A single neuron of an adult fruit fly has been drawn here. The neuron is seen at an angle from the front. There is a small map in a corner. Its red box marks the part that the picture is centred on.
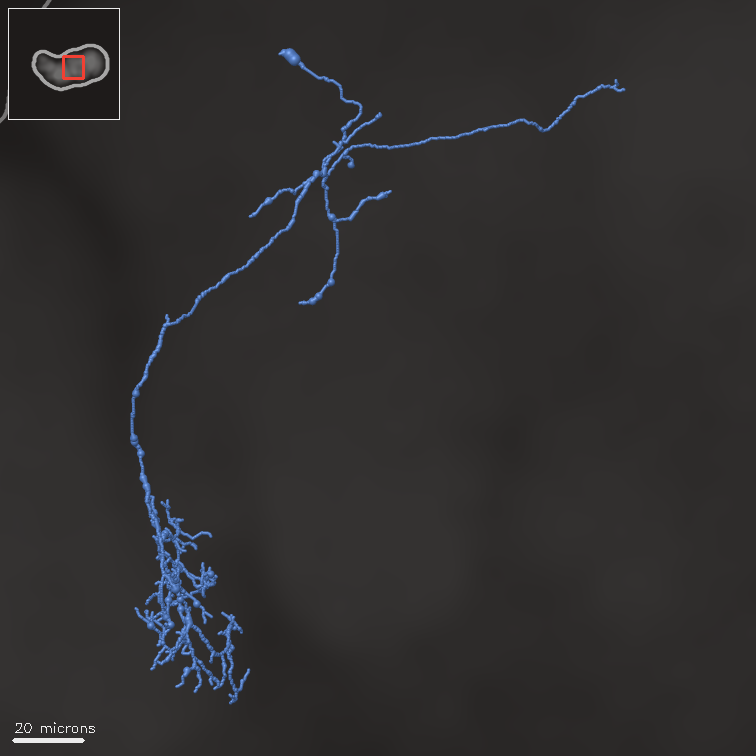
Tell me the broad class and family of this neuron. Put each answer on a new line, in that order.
visual projection neuron
hemilineage PSp3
